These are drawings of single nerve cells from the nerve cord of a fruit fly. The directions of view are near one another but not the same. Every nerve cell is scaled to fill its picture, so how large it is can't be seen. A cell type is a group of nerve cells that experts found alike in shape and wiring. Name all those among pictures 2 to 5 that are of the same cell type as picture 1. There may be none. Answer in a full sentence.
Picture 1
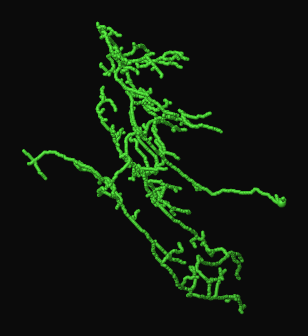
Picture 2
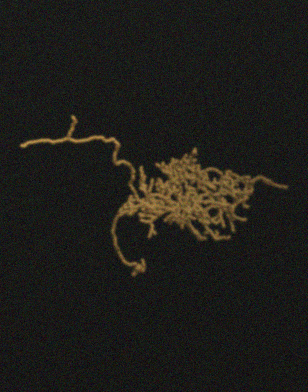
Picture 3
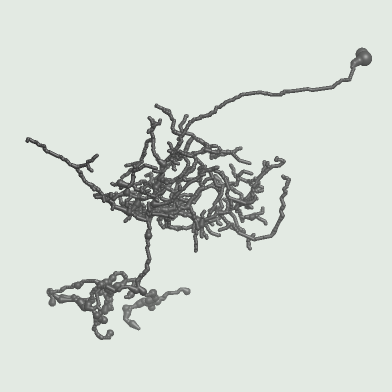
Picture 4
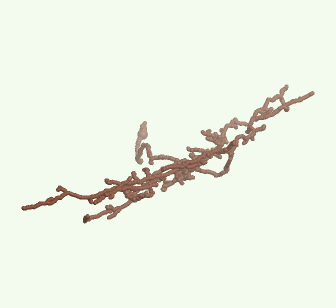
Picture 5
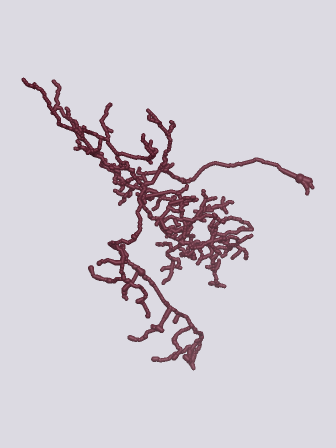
Picture 2, picture 4 and picture 5 are of the same cell type.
